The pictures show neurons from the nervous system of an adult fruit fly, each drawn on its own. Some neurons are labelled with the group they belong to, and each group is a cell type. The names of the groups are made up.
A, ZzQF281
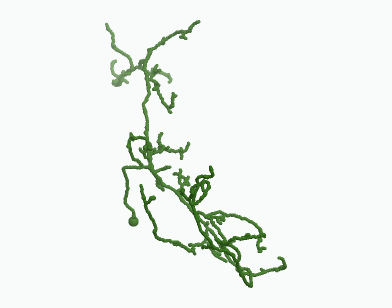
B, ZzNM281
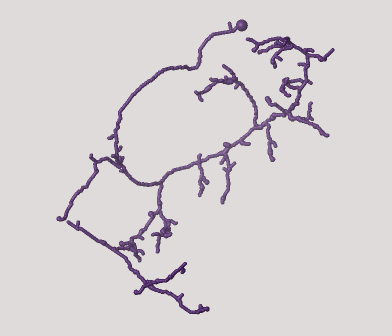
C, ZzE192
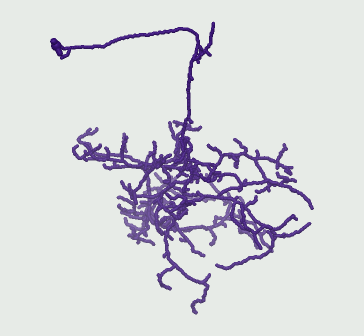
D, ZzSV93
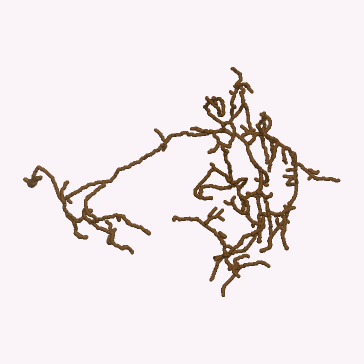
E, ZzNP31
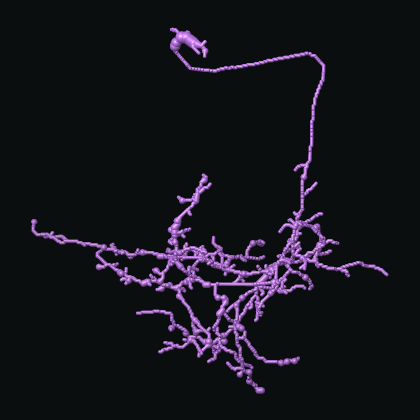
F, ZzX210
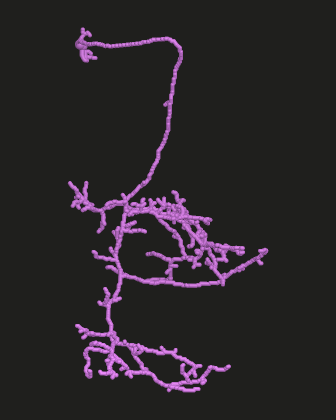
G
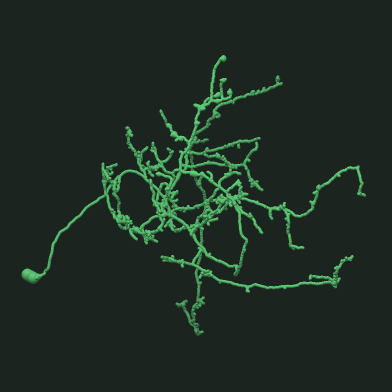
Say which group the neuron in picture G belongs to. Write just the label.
ZzQF281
